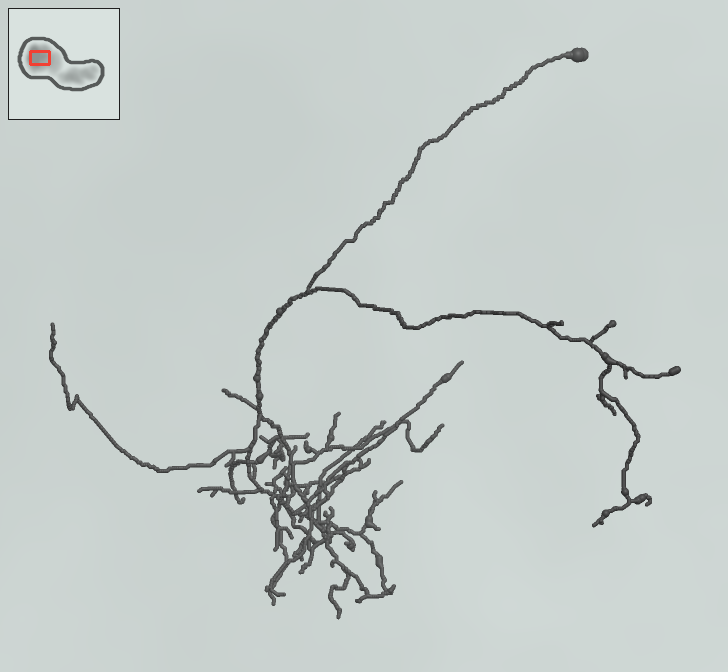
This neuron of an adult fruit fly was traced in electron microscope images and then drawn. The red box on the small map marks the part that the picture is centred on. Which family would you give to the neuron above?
hemilineage VLPp2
